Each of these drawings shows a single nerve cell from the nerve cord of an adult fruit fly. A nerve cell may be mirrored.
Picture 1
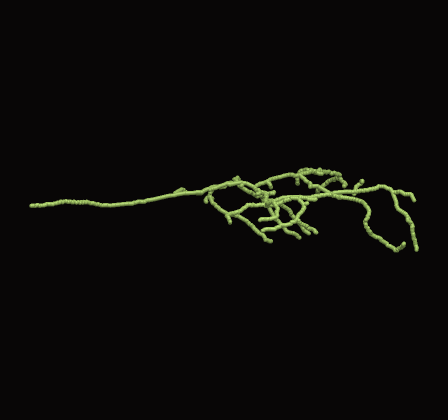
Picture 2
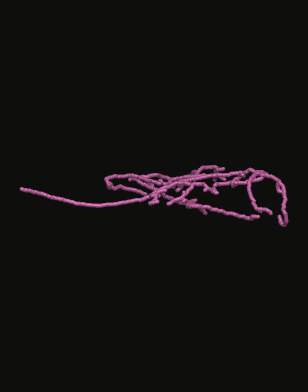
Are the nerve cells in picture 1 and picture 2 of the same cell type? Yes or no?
yes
